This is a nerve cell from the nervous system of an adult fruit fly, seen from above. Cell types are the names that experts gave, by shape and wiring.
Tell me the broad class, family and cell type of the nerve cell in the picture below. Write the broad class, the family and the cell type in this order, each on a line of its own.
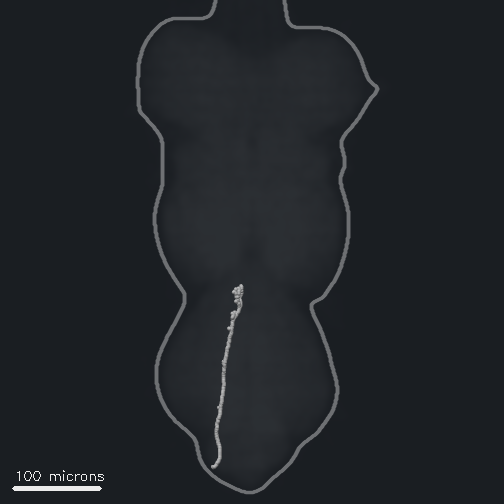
sensory neuron entering the nerve cord
class mechanosensory proprioceptive
SNpp58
